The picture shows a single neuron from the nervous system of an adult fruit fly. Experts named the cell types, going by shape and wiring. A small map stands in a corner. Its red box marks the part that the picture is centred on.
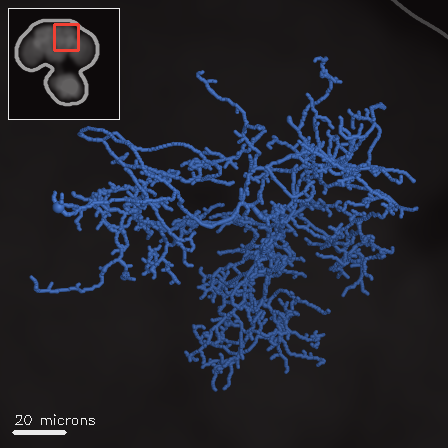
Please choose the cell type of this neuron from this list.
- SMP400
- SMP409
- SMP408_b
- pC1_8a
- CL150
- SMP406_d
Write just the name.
CL150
